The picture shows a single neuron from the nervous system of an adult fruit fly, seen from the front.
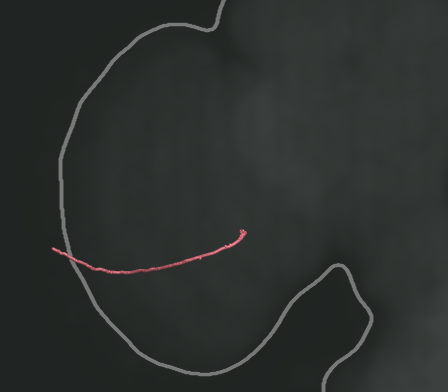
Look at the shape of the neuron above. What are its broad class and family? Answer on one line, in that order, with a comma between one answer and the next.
photoreceptor or other optic-lobe sensory neuron, class visual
